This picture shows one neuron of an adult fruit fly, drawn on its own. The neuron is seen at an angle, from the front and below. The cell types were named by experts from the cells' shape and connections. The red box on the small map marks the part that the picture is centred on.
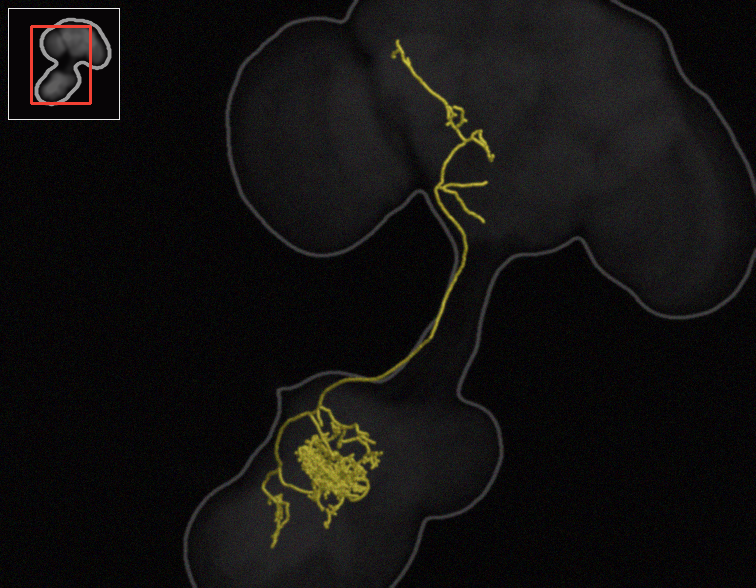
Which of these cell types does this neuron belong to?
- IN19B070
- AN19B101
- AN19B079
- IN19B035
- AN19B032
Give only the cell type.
AN19B032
